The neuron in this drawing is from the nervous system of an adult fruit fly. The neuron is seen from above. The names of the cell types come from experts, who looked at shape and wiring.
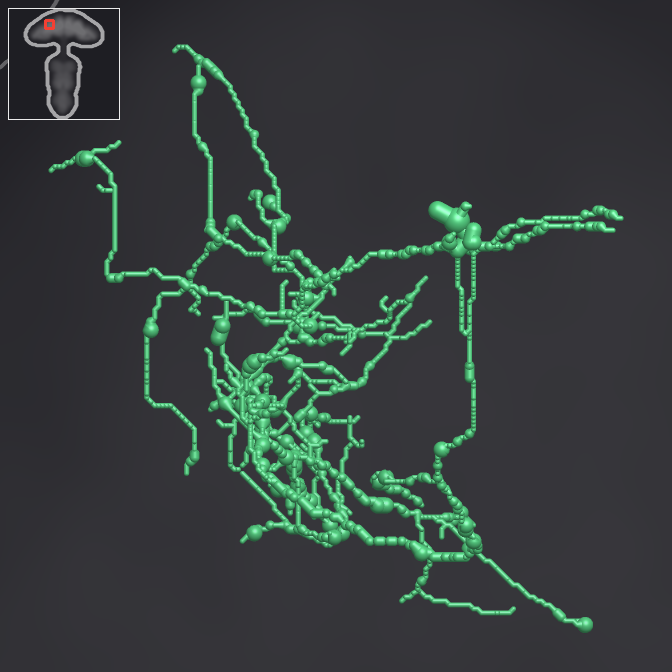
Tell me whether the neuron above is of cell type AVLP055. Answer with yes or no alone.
yes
